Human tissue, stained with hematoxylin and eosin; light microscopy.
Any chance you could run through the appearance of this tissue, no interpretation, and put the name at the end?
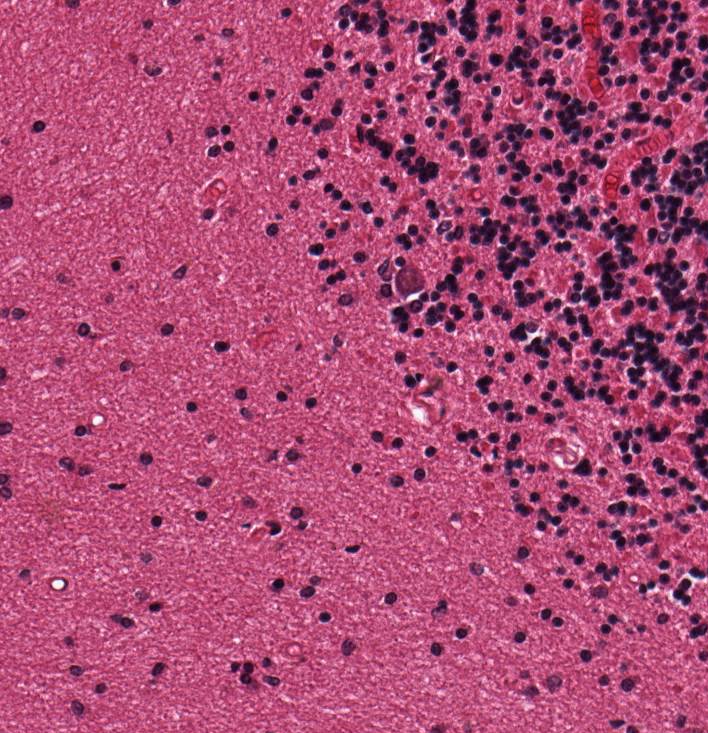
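Sparsely nucleated pink tissue occupies the left, densely nucleated dark purple tissue the upper right. The dense part holds closely packed small round dark nuclei with scant visible cytoplasm, plus small vessels filled with red blood cells. No epithelium or glands occur. This is cerebellum.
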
